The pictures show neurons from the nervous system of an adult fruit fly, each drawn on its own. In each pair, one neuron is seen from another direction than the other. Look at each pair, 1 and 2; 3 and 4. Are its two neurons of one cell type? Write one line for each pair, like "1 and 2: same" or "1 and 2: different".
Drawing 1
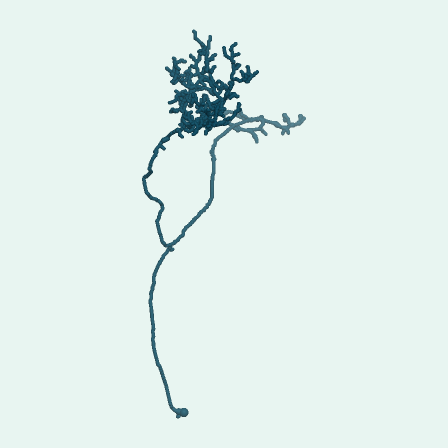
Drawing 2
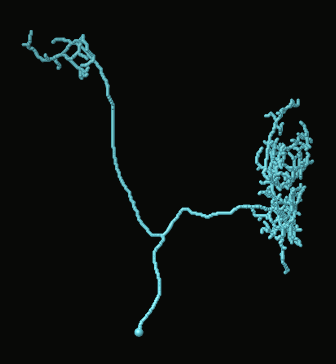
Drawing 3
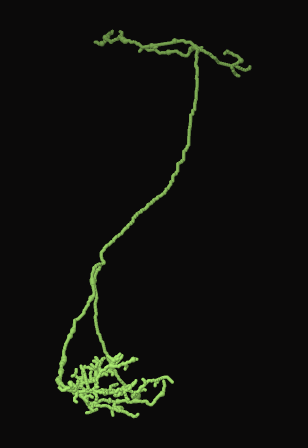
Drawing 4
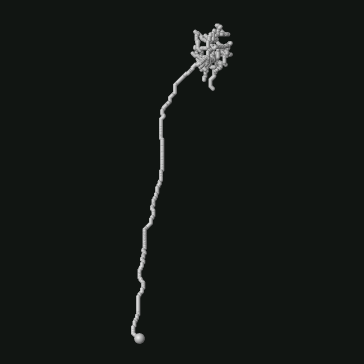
1 and 2: same
3 and 4: different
